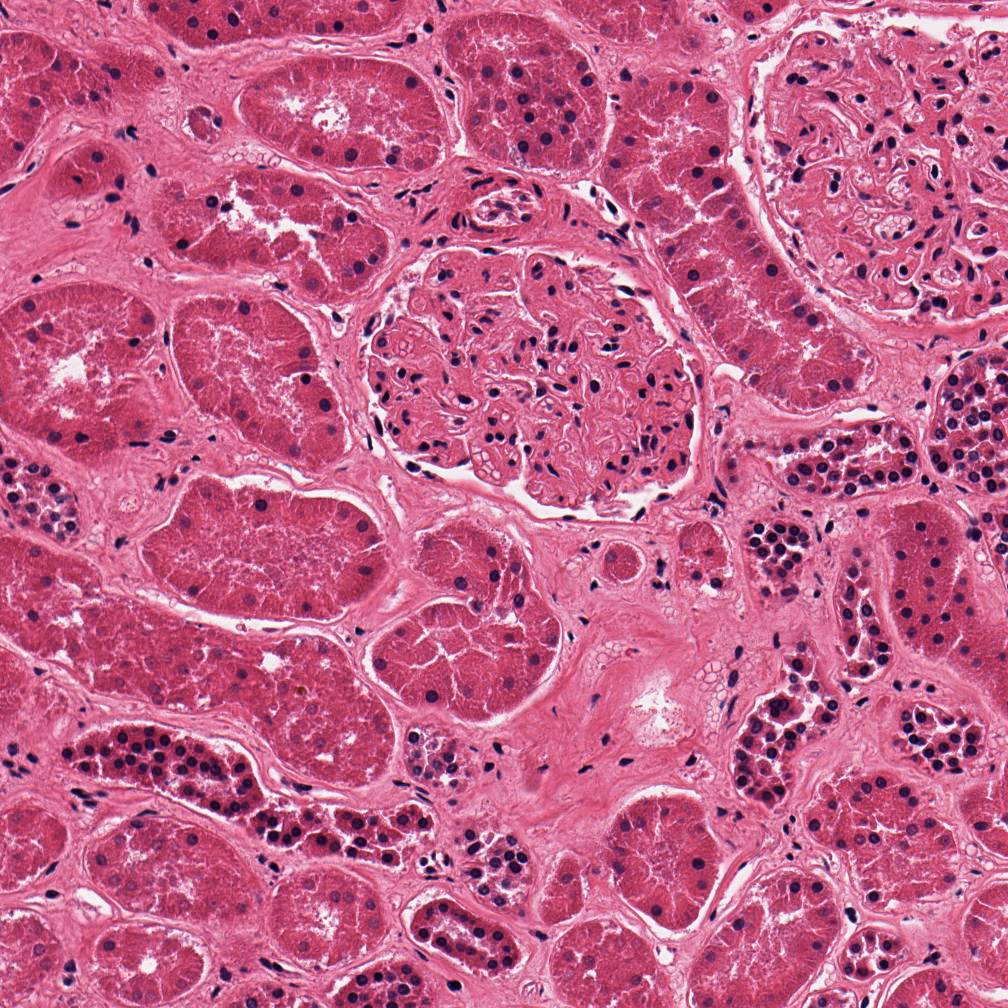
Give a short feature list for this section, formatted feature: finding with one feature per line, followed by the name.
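Glomeruli: two, one near the centre, one partly cut at the upper right edge
Central glomerulus: rounded tuft of capillary loops
Bowman's space: thin clear crescent between tuft and capsule
Pink tubules: narrow, irregular lumens, often fluffy pale material at the cell tips
Smaller tubules: lower half and right side; crowded dark round nuclei, little cytoplasm
Name: renal cortex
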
